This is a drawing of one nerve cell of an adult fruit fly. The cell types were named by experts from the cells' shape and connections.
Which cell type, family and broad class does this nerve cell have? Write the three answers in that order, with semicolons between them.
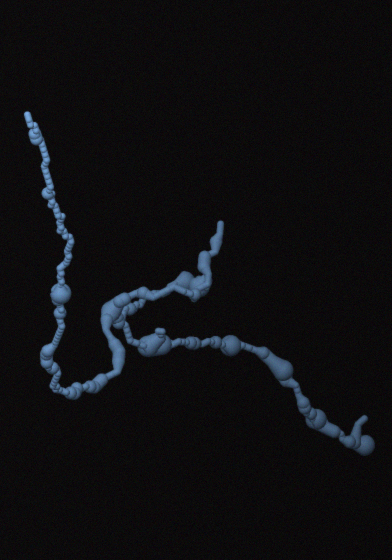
SNta29; class mechanosensory tactile; sensory neuron entering the nerve cord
